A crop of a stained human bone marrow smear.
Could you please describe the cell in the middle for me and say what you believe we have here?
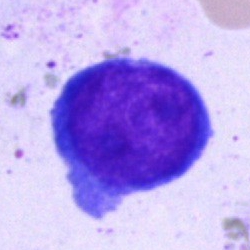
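Outline: the main body of the cell is roughly round. Cytoplasm: stained deep blue, with a paler blue bulge sticking out from the lower edge of the cell. Granules: none visible in the cytoplasm. Name: blast.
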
